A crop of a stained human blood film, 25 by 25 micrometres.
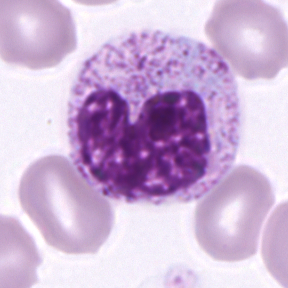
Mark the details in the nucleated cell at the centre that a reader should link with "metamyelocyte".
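Kidney-shaped, with a notch in its upper edge, the nucleus goes well with a metamyelocyte.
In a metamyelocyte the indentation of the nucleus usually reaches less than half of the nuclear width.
The cytoplasm is pale pinkish-lilac, with fine violet granules scattered all through it.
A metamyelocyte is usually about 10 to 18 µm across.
Here the nucleus alone is about 12 micrometres across. What sits less easily is the chromatin.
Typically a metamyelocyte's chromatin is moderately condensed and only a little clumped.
In this cell it is coarsely clumped, with small pale gaps between the clumps.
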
